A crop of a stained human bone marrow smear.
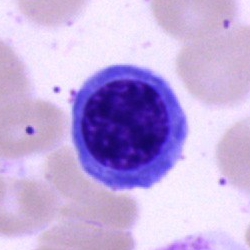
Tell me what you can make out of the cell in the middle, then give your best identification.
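Note the chromatin here: coarse, and clumped into dark patches. The cytoplasm is deep blue and has no granules in it. Small dark purple dots are scattered over the background around the cell. That's an erythroblast.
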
